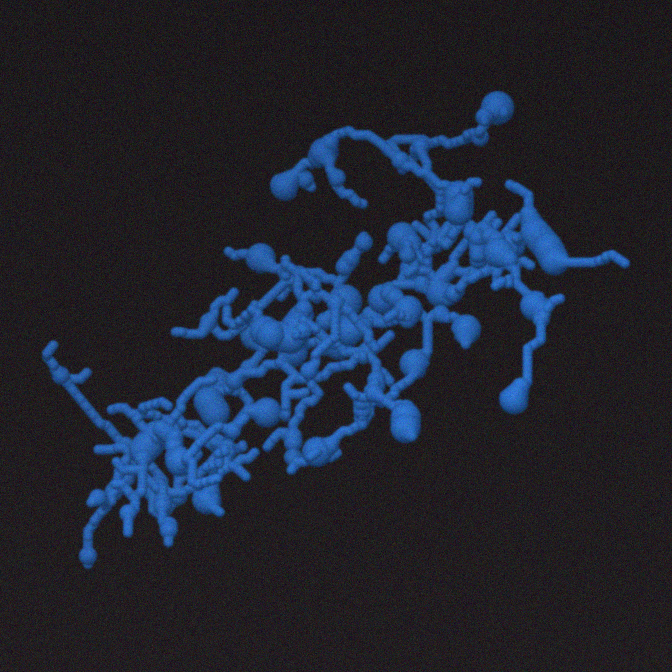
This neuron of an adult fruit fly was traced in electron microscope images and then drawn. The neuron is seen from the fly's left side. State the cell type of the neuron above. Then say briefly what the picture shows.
Its cell type is Cm3. It is an optic-lobe intrinsic neuron. Its cell body lies at the upper right of the picture. Dozens of branch ends can be seen.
